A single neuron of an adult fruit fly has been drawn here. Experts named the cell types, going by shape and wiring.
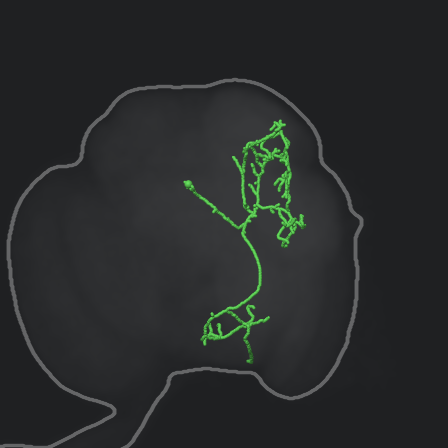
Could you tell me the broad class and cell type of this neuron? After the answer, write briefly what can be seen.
Its broad class is central-brain intrinsic neuron. The cell type is AVLP709m. Its cell body lies in the middle of the picture. As drawn here it is taller than it is wide.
